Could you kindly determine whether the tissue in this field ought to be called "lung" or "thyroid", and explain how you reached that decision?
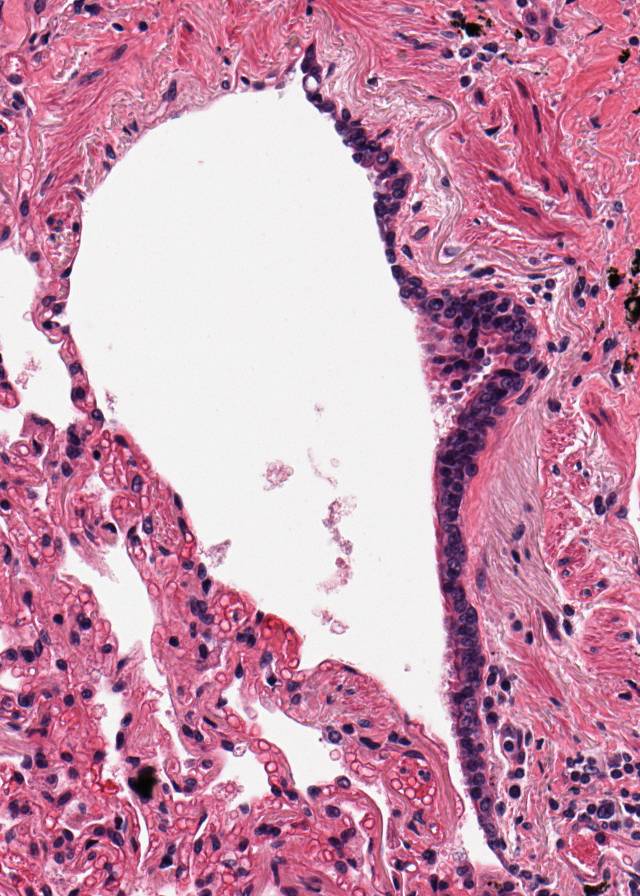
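This is lung.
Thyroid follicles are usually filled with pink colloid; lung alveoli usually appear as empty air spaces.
The large lumen is empty but for a few small pink flakes of debris.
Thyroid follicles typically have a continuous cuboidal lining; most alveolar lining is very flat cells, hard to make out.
Its right wall is lined by columnar epithelium with crowded, dark purple nuclei at several levels. Its left and lower-left border, by contrast, has thin, flattened cells.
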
